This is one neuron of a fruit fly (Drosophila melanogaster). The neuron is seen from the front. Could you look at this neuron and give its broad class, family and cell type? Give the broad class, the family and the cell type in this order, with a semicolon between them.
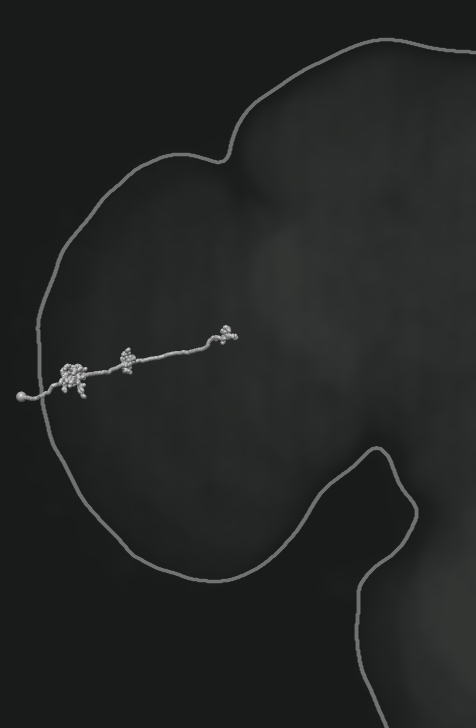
optic-lobe intrinsic neuron; Tm; Tm6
